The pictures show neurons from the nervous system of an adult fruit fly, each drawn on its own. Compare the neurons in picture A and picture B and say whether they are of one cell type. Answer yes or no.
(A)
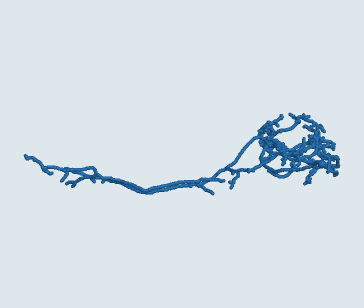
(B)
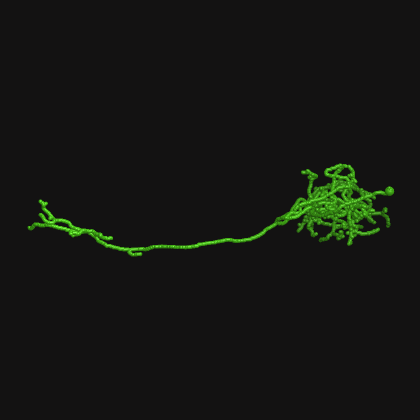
yes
